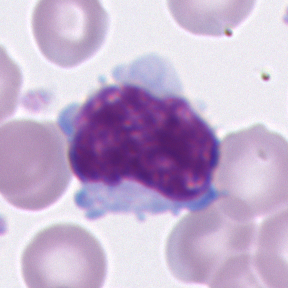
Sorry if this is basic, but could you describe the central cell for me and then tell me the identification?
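Pale greyish blue cytoplasm ends in a ragged edge with small irregular projections. It shows no visible granules and no vacuoles. This is a typical lymphocyte.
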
